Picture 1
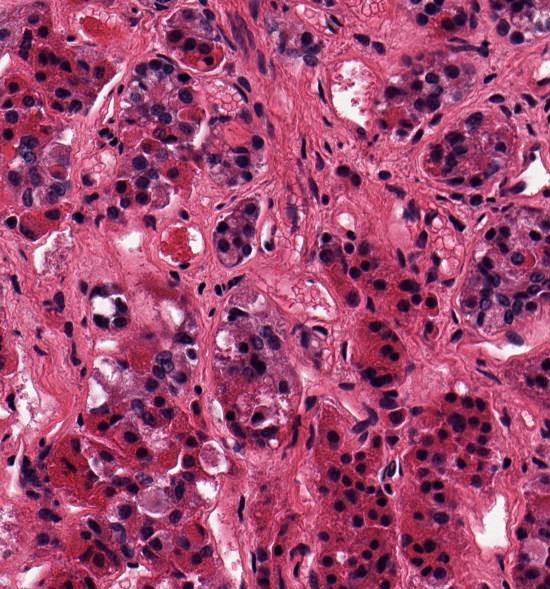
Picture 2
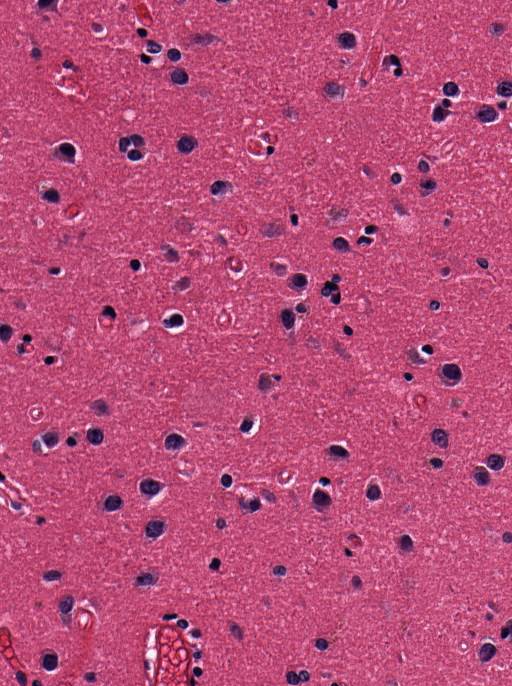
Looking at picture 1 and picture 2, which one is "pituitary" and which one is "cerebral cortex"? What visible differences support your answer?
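The first picture is the pituitary and the second is the cerebral cortex. In the pituitary, cells lie in rounded nests and cords across the whole field, separated by pink fibrous bands that contain scattered spindle-shaped nuclei. The nest cells have round, dark nuclei of fairly uniform size, and other cells with pale, finely vacuolated cytoplasm are mixed in, especially in the upper half. The cerebral cortex, by contrast, is a finely granular pink neuropil with cells scattered fairly evenly through it rather than grouped in nests. Among them are larger cells with paler nuclei and a rim of purplish cytoplasm, some angular or triangular in outline. It has no bundles of collagen fibres between the cells, and no epithelium, glands or fat cells.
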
